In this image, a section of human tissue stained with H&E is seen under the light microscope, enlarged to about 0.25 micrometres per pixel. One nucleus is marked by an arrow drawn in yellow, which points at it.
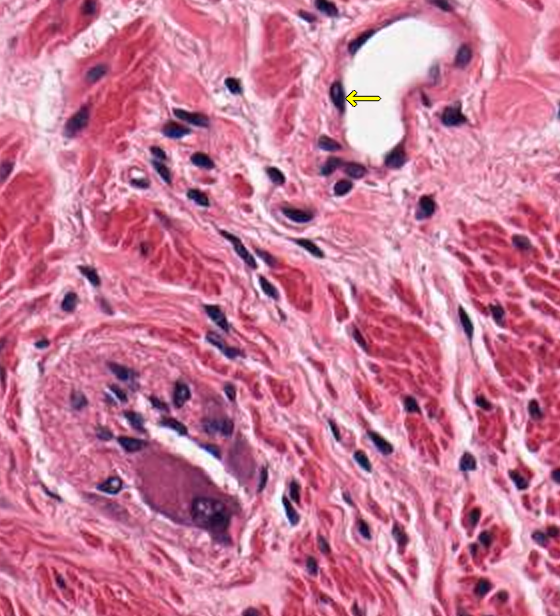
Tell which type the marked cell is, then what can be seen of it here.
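It is an endothelial cell. The nucleus is oval to slightly elongated and stained dark, fairly evenly throughout. The nucleus sits right at the edge of a clear, empty lumen of a small vessel, forming part of its lining. The long axis of the nucleus runs along the curved vessel wall rather than across it. Hardly any cytoplasm can be made out; there is at most a thin pink rim between the nucleus and the lumen.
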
